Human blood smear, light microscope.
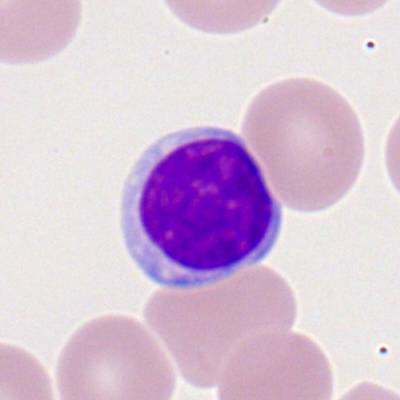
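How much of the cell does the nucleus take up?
Most of it, leaving only a narrow rim of cytoplasm, which is widest on the left side of the cell.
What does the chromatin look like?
It is dense, dark purple and coarsely clumped.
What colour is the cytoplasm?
Pale blue.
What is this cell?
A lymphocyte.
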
